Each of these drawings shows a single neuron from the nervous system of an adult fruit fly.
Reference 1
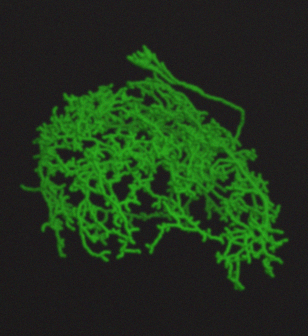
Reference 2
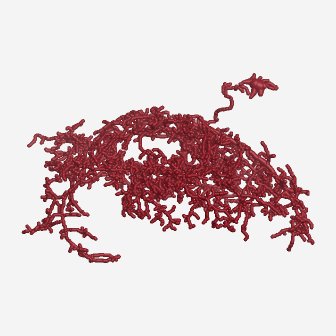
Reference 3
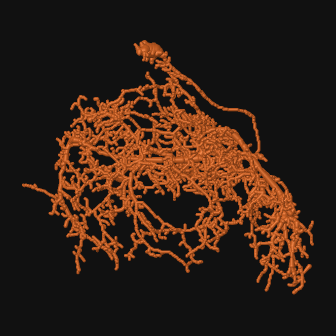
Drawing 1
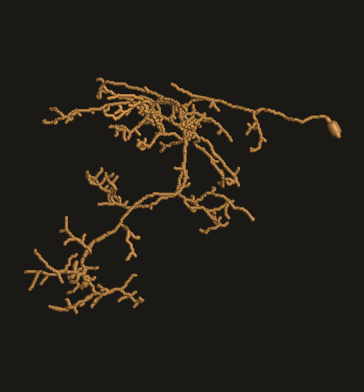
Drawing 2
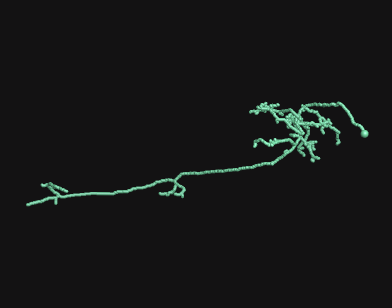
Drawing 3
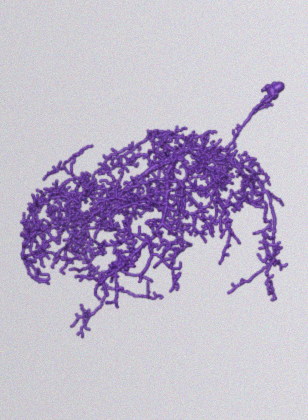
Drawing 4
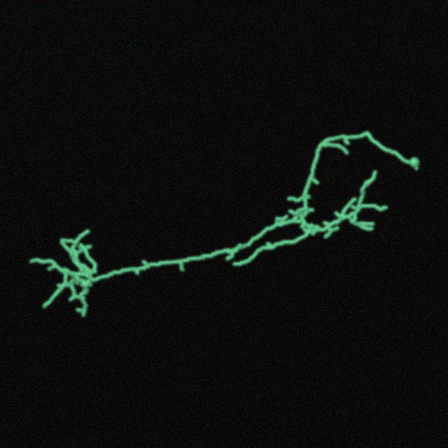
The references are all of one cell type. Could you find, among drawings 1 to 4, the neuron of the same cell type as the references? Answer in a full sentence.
Drawing 3 is of the same cell type.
